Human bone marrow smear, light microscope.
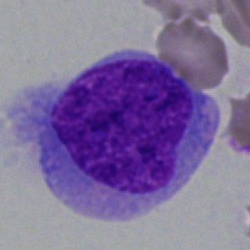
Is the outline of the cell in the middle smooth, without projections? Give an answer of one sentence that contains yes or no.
No, the border of this cell is rough instead of smooth.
